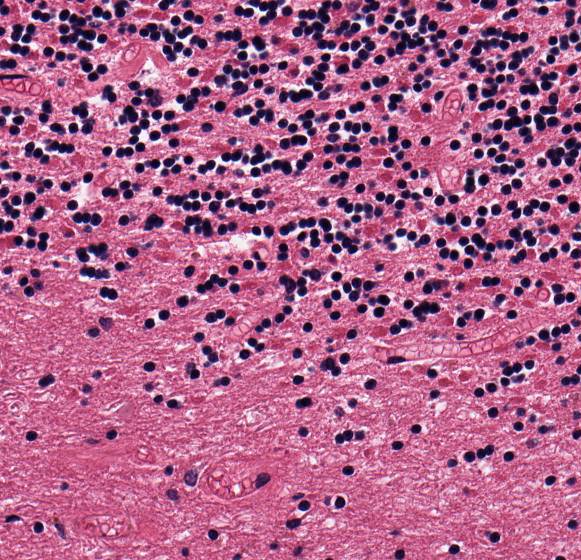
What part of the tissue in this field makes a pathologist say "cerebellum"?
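Look first at the upper part: the nuclei there are densely crowded, small, round and very dark, with almost no cytoplasm to be seen.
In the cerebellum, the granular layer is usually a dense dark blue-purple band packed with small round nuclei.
So that upper part goes with the granular layer. Its dark nuclei lie in clusters, with small pink areas free of nuclei between them. Now the lower part: it is paler, a finely fibrillary pink background with only scattered single nuclei.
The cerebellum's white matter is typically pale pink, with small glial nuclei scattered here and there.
That lower part matches it.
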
